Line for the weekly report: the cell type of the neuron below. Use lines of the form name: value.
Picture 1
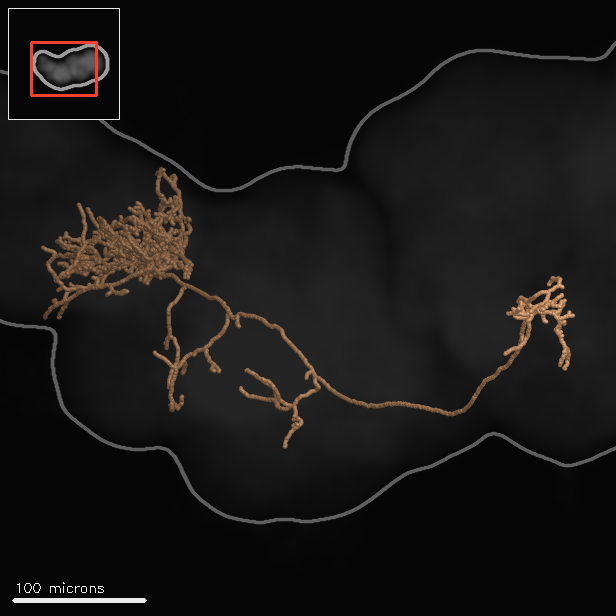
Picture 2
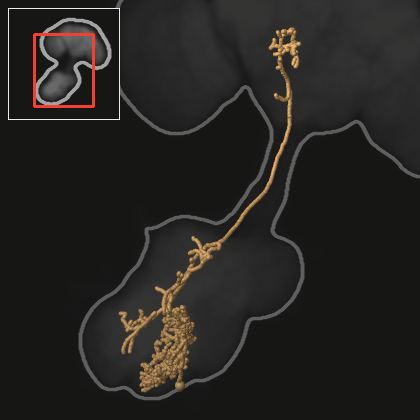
cell type: AN08B022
